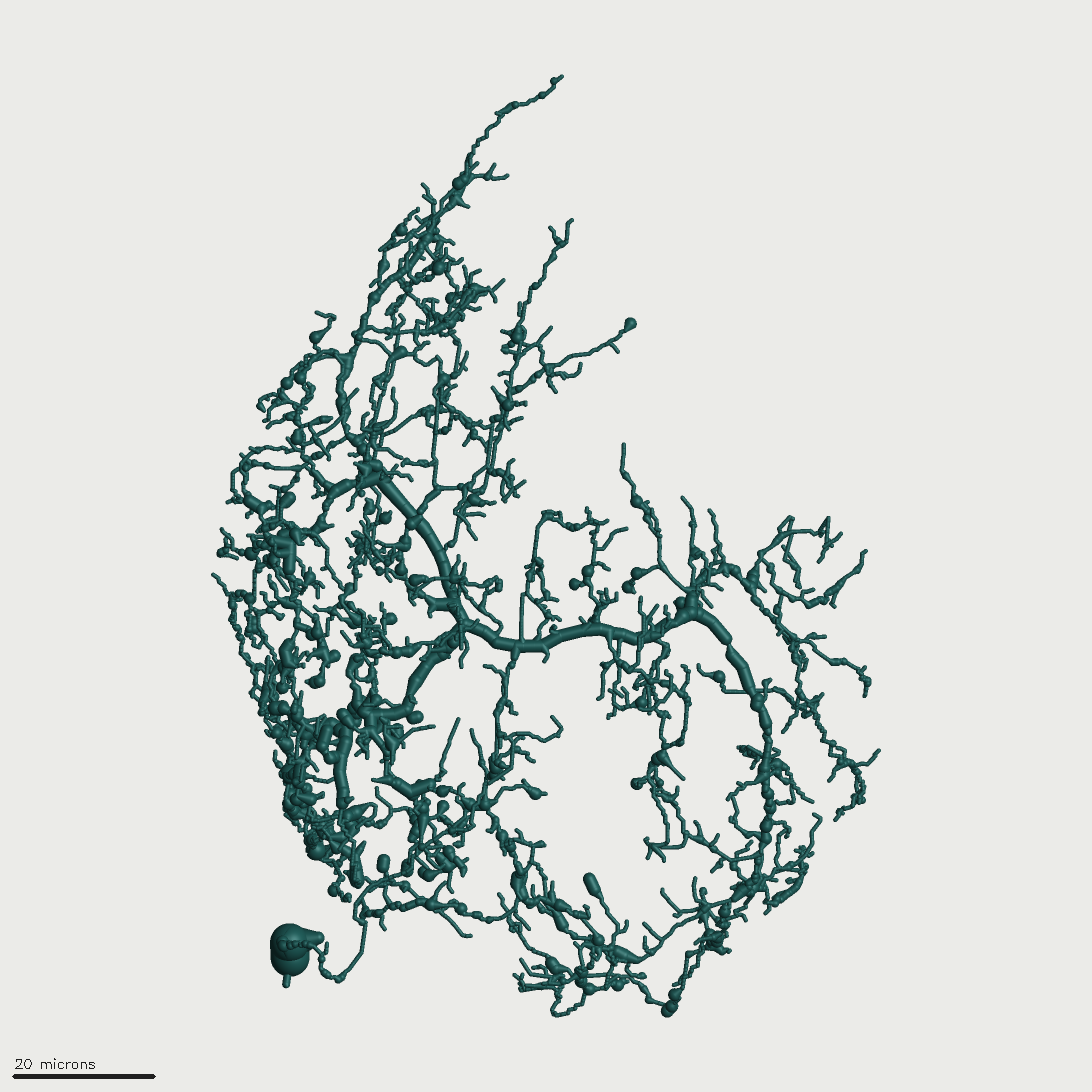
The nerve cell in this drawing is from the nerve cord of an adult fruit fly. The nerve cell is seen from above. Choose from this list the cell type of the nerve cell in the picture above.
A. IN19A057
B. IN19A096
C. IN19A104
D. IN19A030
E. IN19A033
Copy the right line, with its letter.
E. IN19A033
